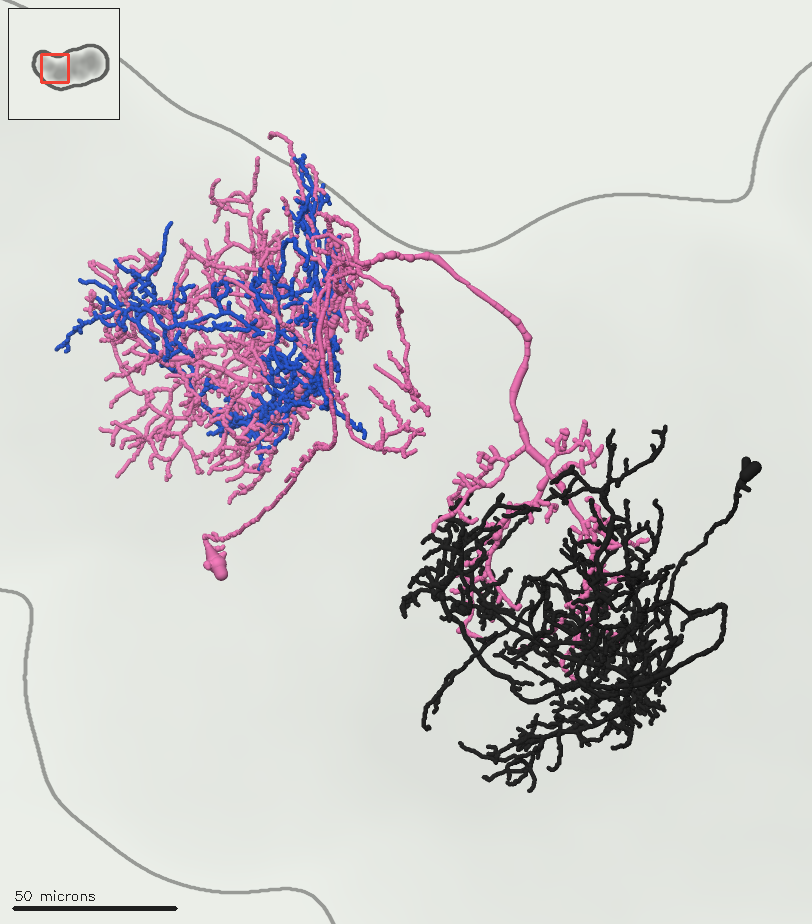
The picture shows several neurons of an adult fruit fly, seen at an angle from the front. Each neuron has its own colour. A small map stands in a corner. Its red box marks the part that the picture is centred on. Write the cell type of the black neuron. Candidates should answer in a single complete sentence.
Under the cell type IN09A010 falls this neuron.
